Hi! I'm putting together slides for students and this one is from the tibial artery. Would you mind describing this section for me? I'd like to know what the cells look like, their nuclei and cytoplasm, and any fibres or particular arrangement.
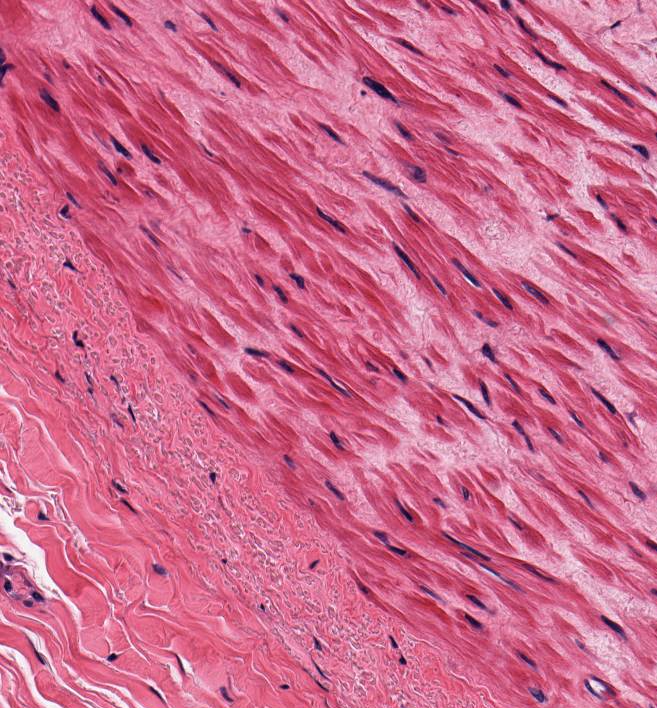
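Muscle cells: elongated, cigar-shaped, dark purple nuclei, aligned with the long axis, in deep eosinophilic pink-red cytoplasm. Lower left, a band of connective tissue parallels the muscle, with fine wavy fibres and fewer nuclei. In the corner, thick wavy pink collagen bundles, separated by white clefts.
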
